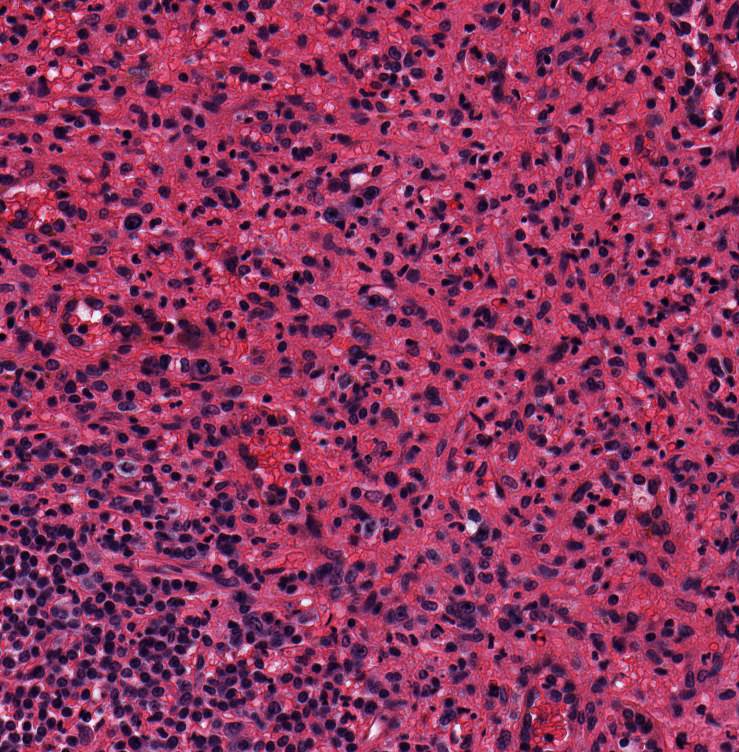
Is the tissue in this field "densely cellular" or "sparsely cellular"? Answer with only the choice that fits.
Densely cellular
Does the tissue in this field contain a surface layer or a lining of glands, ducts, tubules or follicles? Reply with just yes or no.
No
